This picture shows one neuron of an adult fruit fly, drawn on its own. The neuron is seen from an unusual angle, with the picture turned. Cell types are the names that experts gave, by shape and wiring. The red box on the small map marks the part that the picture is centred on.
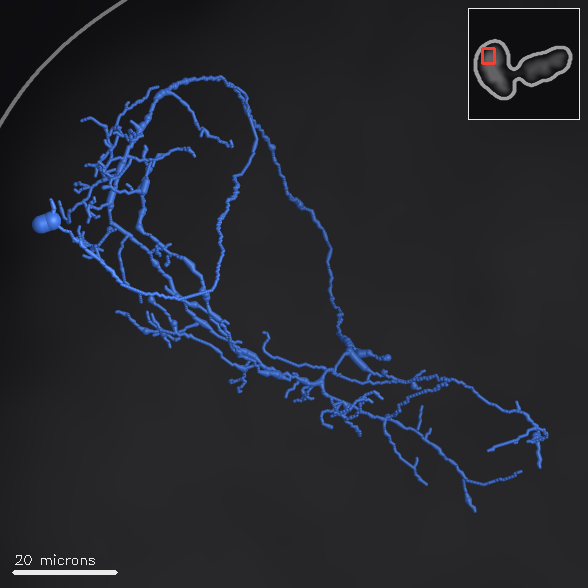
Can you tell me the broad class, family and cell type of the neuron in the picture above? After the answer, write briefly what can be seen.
Its broad class is central-brain intrinsic neuron. The family is hemilineage SIPa1_ventral. It is of cell type CL024_b. It is in the brain and does not reach the nerve cord. By the scale bar it is about 100 microns wide in this view. Dozens of branch ends can be seen.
